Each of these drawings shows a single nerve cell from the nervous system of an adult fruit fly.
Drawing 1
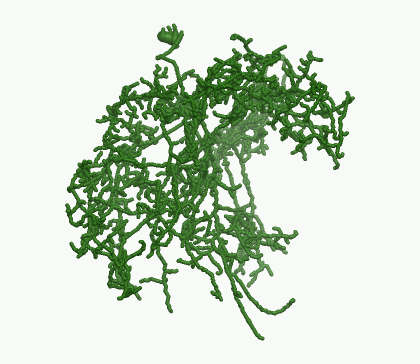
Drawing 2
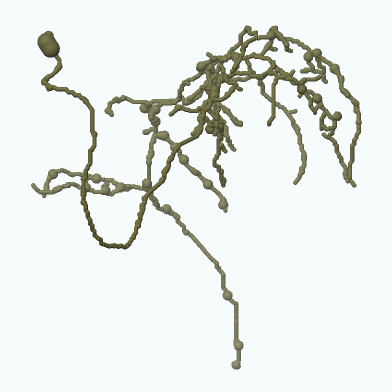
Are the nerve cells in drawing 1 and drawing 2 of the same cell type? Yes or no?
no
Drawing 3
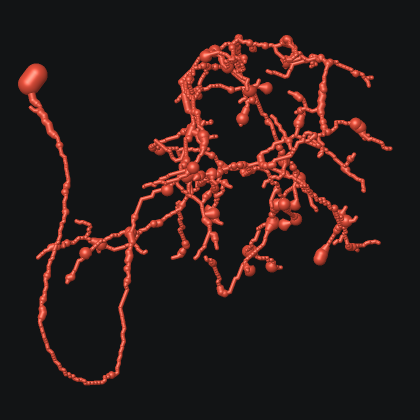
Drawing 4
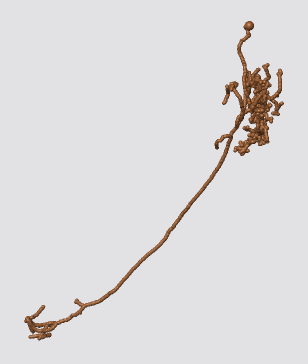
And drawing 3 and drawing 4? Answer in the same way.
no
